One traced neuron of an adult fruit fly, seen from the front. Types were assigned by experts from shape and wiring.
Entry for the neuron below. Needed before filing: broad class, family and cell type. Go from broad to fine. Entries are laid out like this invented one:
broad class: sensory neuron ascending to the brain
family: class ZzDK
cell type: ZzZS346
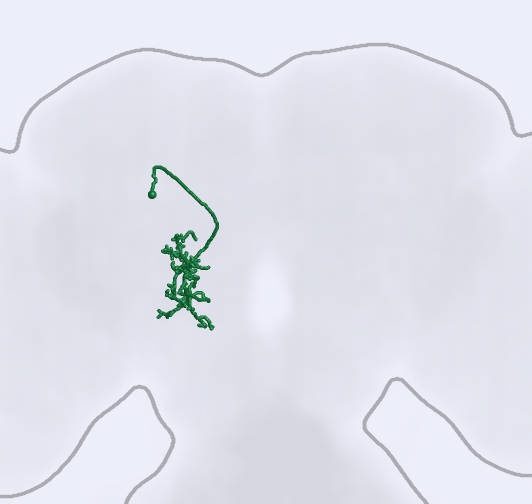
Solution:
broad class: central-brain intrinsic neuron
family: hemilineage AOTUv1_ventral
cell type: WED002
